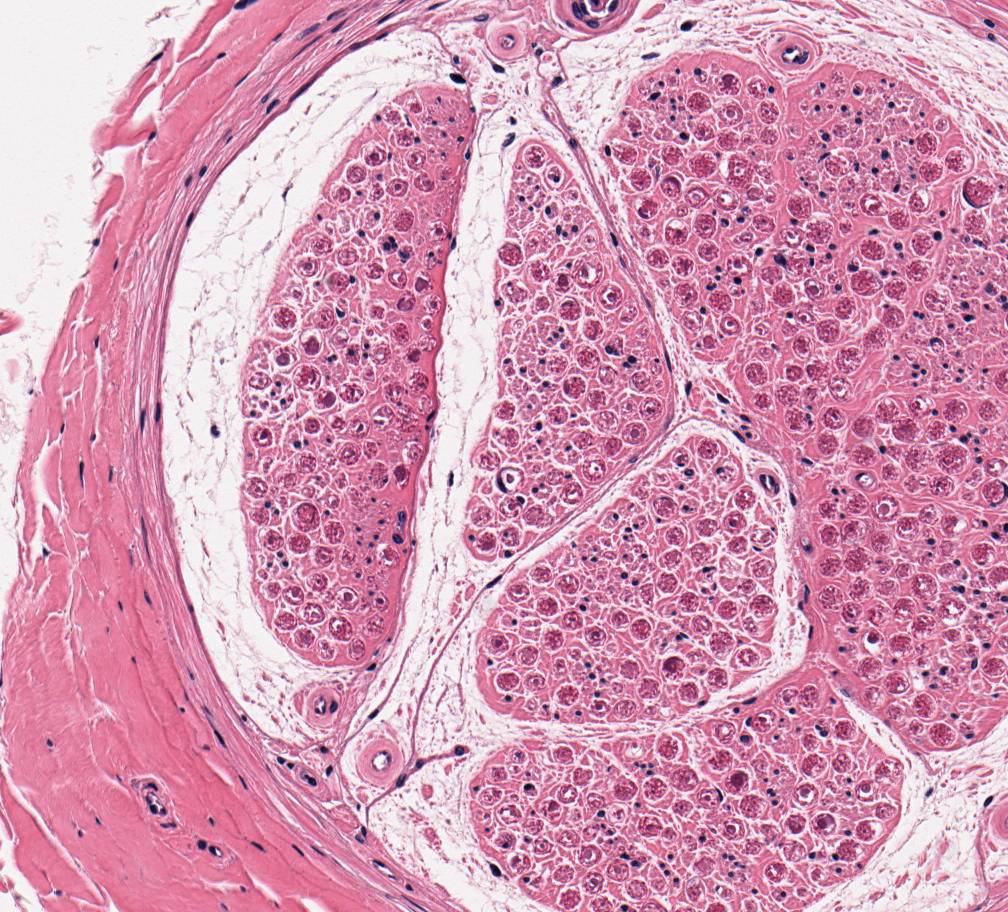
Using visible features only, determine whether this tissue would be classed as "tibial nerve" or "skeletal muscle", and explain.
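It's tibial nerve. Many of the small round fibre profiles show a central pink dot in a pale ring, the look of myelinated axons. Those fibres sit in rounded to polygonal bundles in pale loose connective tissue, with sparse small dark oval nuclei.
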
